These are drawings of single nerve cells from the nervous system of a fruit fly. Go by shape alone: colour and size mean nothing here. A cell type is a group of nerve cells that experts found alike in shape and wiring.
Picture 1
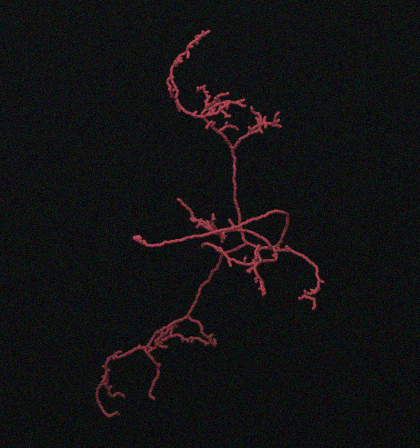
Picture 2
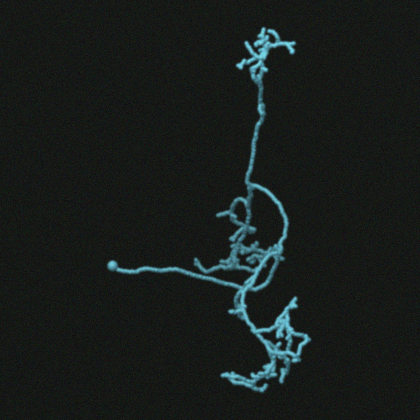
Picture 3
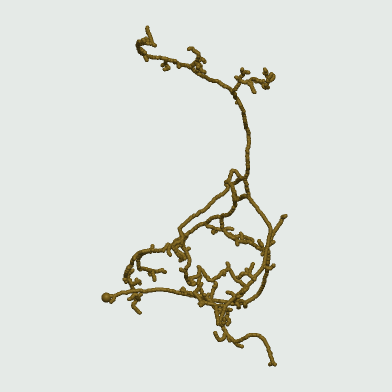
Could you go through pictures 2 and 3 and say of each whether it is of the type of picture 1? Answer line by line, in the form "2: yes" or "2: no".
2: no
3: yes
